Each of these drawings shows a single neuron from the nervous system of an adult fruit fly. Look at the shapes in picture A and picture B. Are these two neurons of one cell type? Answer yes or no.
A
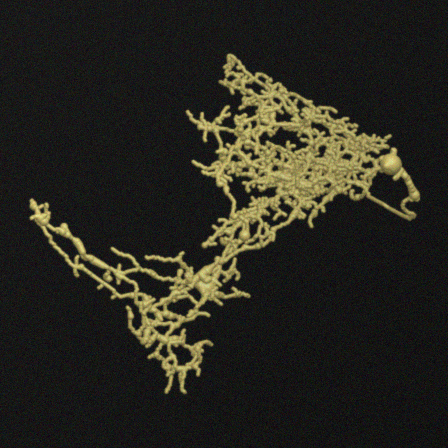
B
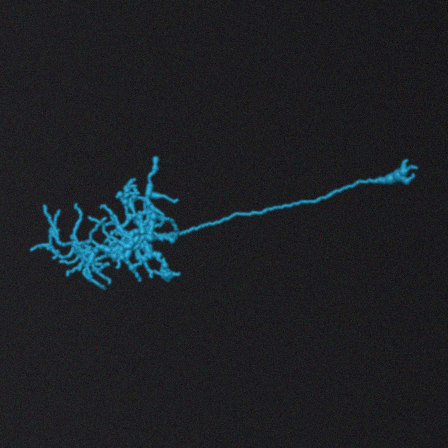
no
